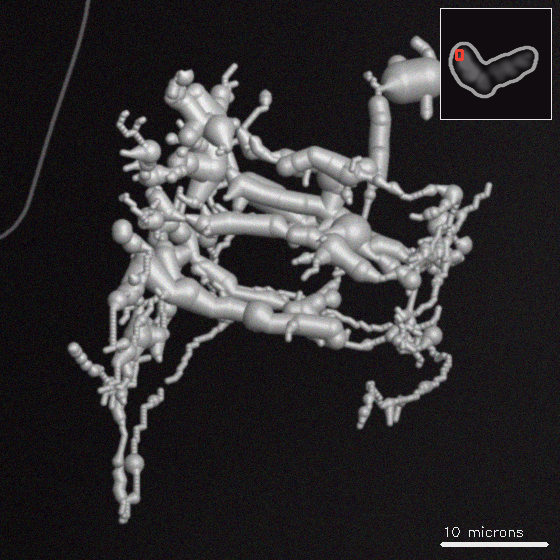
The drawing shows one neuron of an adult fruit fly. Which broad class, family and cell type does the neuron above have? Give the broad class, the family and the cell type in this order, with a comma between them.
optic-lobe intrinsic neuron, Dm, Dm9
